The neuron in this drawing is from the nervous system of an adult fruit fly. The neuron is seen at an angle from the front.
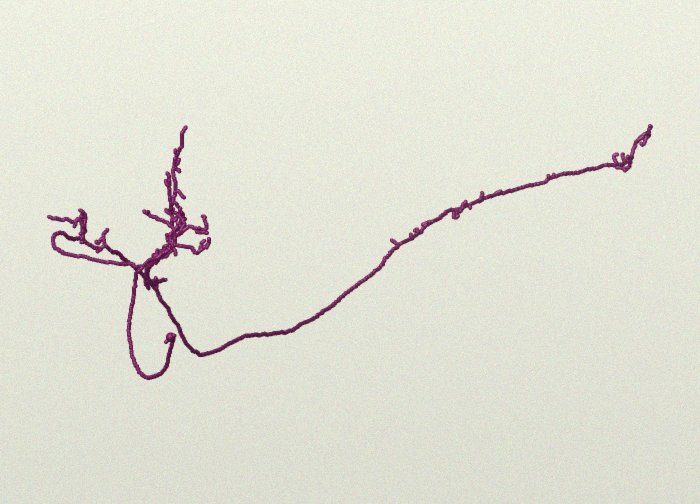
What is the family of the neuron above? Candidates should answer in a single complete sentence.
Of the families, hemilineage LB7 is the one for this neuron.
